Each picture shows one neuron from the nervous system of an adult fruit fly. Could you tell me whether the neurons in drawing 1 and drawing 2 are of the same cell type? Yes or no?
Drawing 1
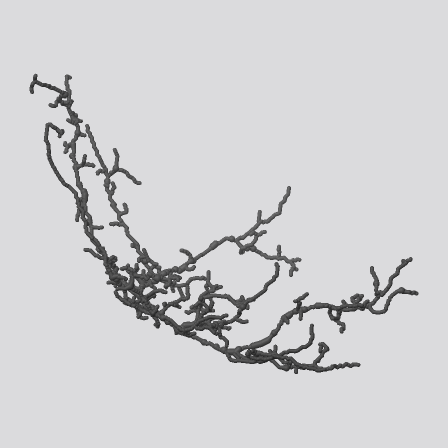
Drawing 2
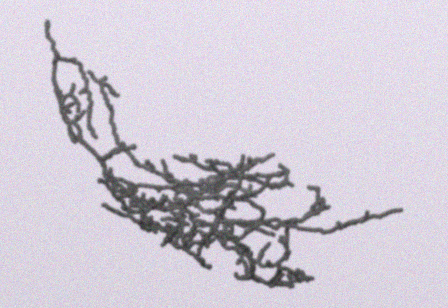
no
